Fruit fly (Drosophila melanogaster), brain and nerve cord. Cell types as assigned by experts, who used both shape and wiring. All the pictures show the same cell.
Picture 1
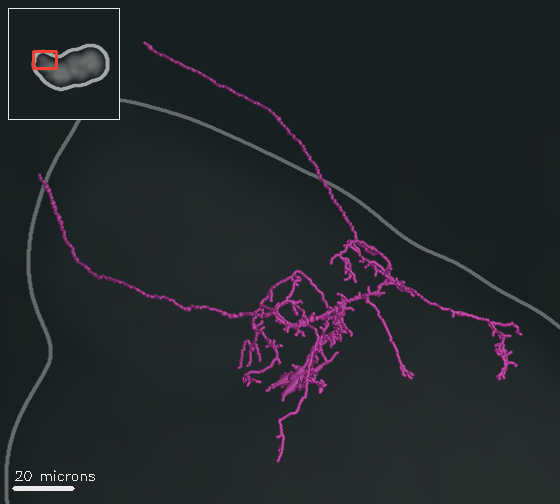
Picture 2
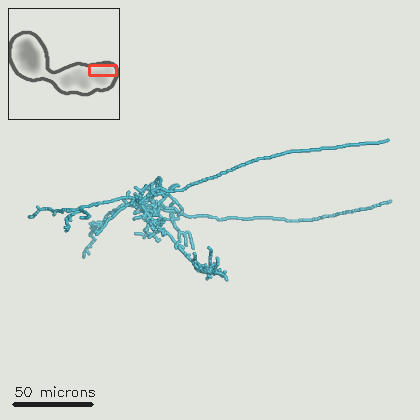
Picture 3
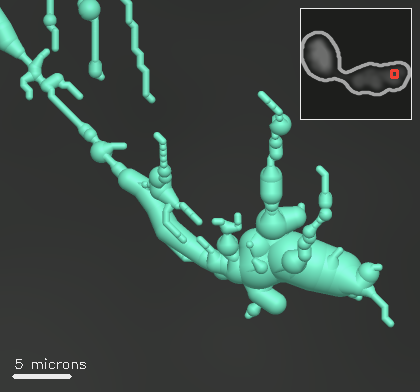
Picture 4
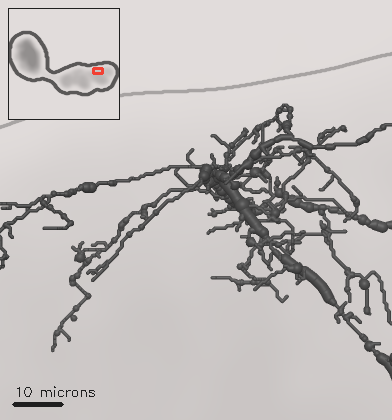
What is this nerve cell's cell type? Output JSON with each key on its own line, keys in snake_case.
{
 "cell_type": "EN00B023"
}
